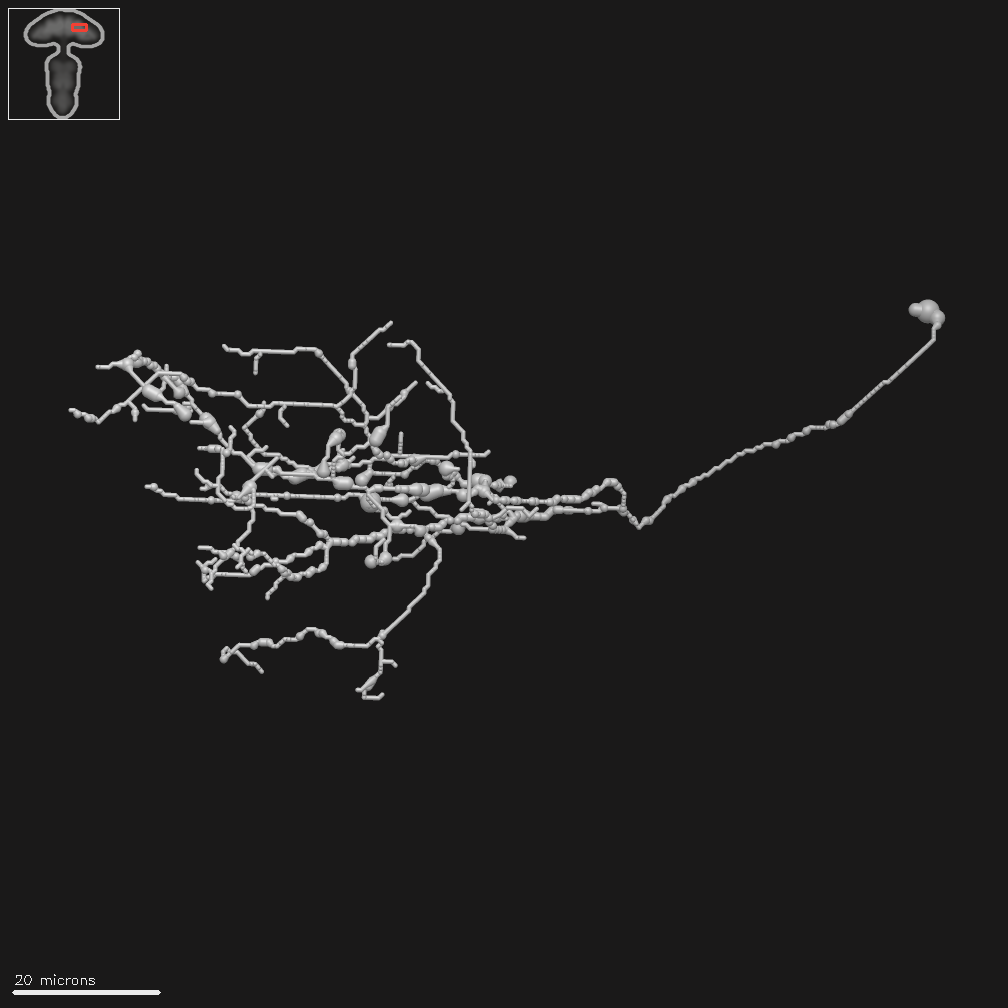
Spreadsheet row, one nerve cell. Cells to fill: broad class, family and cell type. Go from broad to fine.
central-brain intrinsic neuron; hemilineage SLPav3; LHAV2f2_a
